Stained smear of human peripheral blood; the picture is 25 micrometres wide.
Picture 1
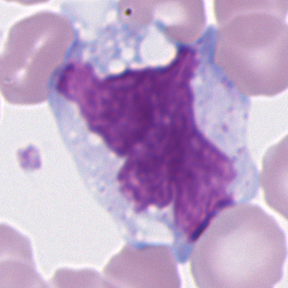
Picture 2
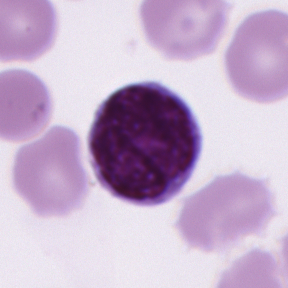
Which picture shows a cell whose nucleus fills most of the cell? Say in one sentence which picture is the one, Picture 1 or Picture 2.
There is only a narrow rim of cytoplasm in the cell in picture 2.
